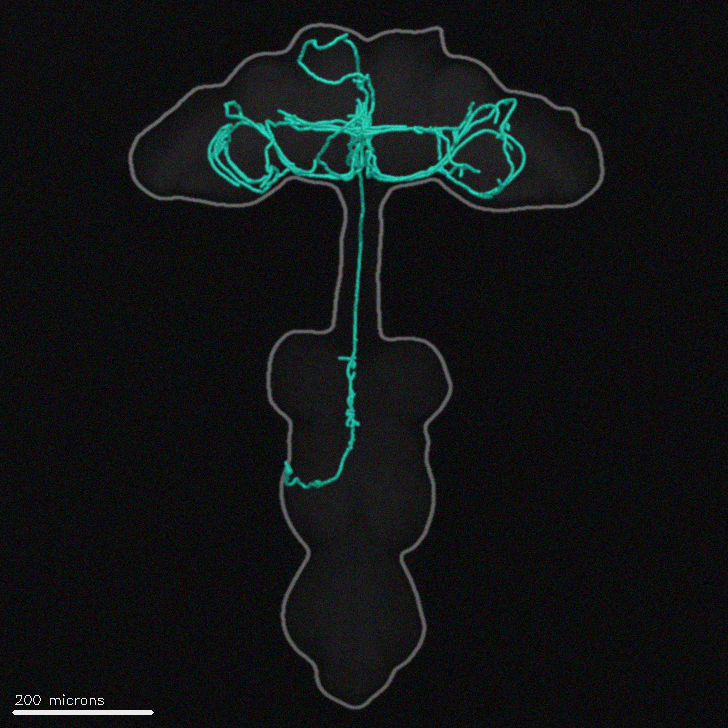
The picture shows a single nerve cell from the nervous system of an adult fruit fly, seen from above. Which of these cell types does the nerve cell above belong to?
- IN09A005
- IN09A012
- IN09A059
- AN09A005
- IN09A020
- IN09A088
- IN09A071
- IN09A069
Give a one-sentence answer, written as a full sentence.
Belonging to the cell type AN09A005 is this nerve cell.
